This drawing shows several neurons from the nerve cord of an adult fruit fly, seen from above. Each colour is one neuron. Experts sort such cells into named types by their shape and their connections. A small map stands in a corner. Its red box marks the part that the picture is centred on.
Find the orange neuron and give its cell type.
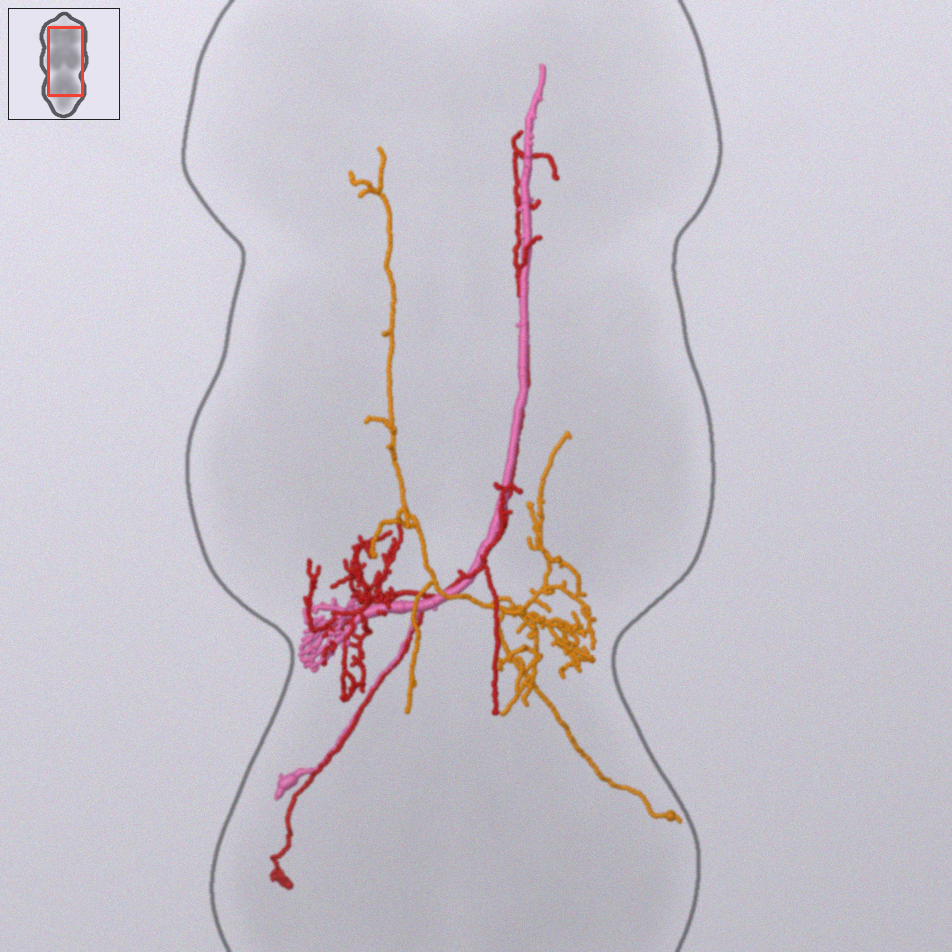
IN08B091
